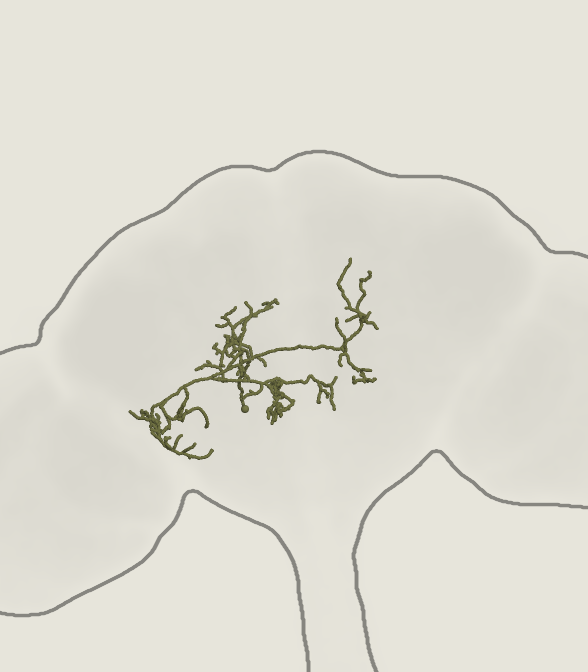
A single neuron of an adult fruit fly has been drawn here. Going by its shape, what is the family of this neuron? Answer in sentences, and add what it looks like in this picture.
The family is hemilineage VLPp2. It is a central-brain intrinsic neuron. It lies in the brain. Its cell body lies in the middle of the picture.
